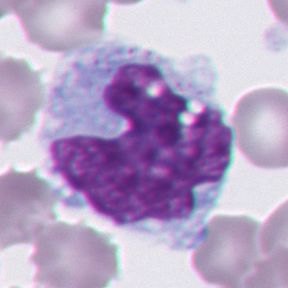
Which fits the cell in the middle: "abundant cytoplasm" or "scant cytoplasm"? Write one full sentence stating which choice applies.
The cytoplasm of this cell is abundant.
